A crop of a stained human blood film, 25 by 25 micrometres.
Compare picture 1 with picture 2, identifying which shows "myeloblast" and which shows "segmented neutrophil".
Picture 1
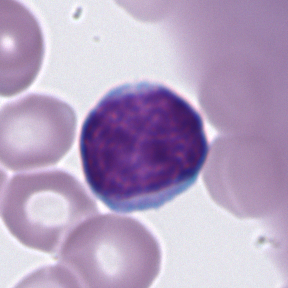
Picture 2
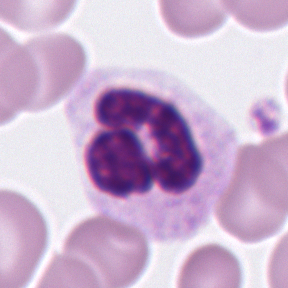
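Picture 1 shows a myeloblast, and picture 2 shows a segmented neutrophil. In picture 1 the cell is about 12 micrometres across, with a roundish outline that is slightly angular, a few flattened sides and a smooth surface without projections. Its nucleus is round to oval, with no indentation or lobes, measures about 11 by 9 micrometres and fills about 80% of the cell's area.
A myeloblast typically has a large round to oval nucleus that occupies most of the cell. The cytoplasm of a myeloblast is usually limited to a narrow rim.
The cytoplasm of this cell shows neither granules nor vacuoles. In picture 2, by contrast, a wide rim of pale pinkish-lilac cytoplasm surrounds the nucleus. This cytoplasm holds fine, faint lilac granules, and, as in picture 1, no vacuoles are seen in it.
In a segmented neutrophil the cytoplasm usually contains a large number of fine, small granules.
The chromatin of the neutrophil is dark purple and densely clumped, and no nucleoli can be seen in its nucleus.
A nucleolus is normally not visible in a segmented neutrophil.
A small purple platelet lies just outside this cell, to its upper right.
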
